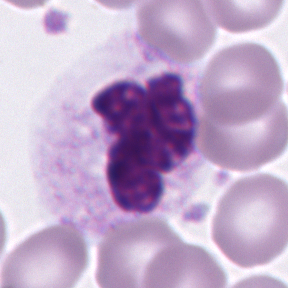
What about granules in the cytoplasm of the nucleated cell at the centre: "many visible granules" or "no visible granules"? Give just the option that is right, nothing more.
Many visible granules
